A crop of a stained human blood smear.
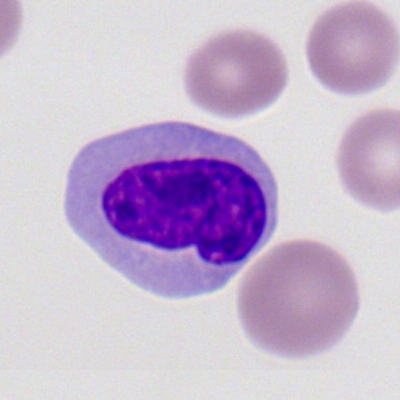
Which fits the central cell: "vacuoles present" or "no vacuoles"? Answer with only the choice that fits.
No vacuoles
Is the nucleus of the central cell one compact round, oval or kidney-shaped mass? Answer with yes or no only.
Yes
